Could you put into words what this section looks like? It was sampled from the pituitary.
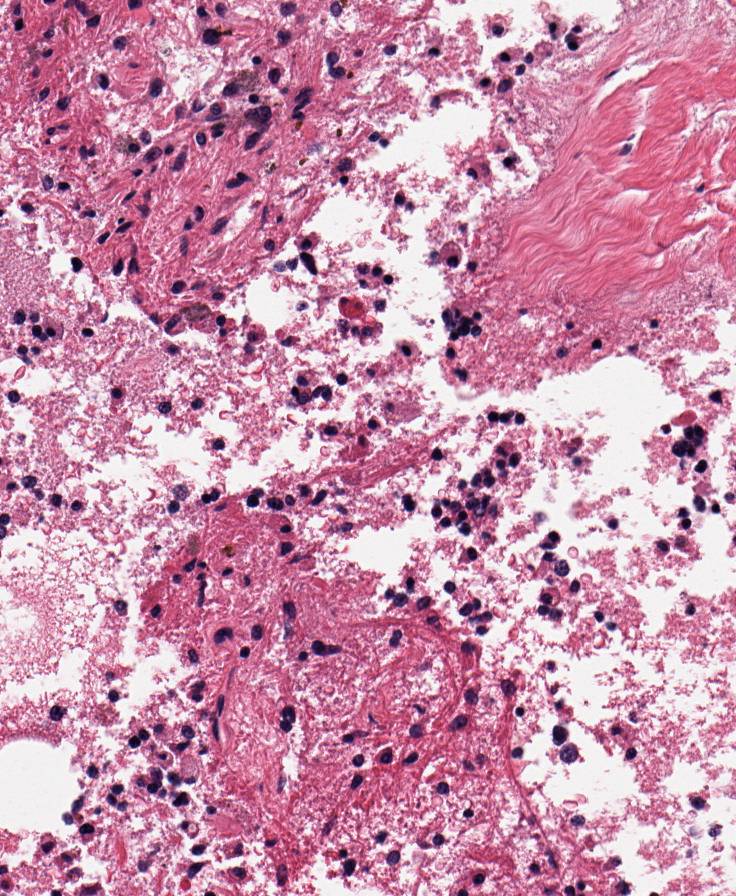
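It's loosely textured tissue, broken up by many irregular clear spaces across the field. Spindle-shaped nuclei sit in strands of fibrillary pink stroma at the upper left and lower centre. Most numerous are small round, dark-staining nuclei, scattered singly and in little clusters throughout. A few cells at the upper left hold brown granular pigment.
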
